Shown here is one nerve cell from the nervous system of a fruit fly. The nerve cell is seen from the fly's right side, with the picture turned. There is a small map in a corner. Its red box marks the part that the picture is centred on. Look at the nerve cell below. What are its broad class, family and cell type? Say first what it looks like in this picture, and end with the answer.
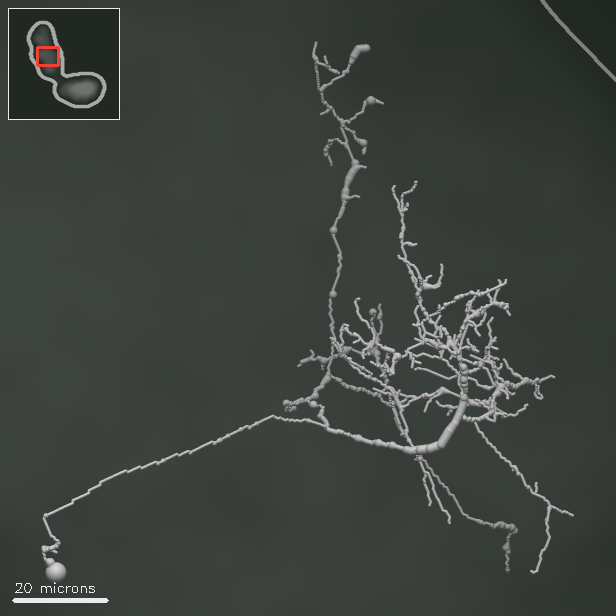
By the scale bar it is about 120 microns tall in this view. The picture shows dozens of branch ends. This is a nerve-cord intrinsic neuron. Its family is hemilineage 07B. Its cell type is IN07B081.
